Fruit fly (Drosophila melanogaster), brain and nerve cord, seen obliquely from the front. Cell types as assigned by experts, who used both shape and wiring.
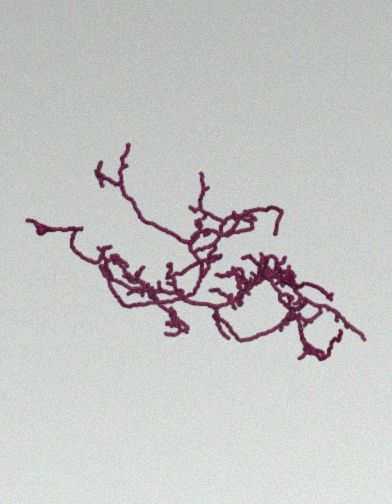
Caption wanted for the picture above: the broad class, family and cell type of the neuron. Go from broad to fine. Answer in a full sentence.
A central-brain intrinsic neuron of hemilineage TRdl_b, type GNG558.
